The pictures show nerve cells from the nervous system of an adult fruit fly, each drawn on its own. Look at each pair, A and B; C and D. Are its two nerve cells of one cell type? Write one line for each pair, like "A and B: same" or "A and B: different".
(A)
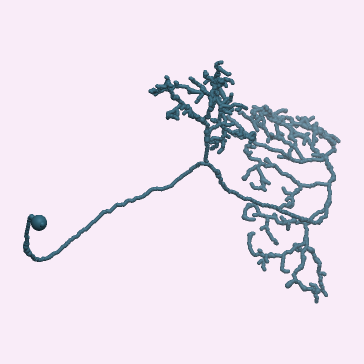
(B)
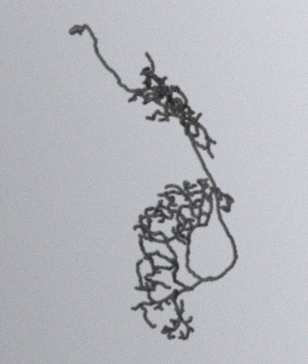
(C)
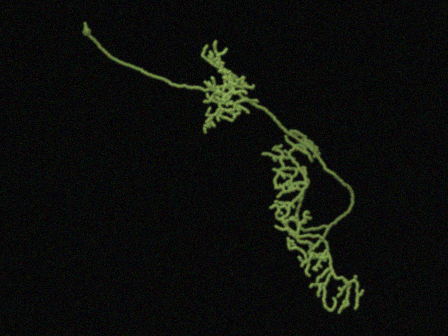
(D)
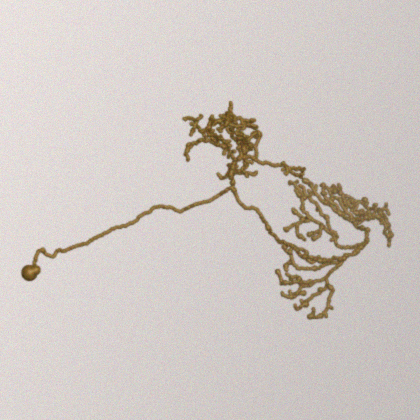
A and B: different
C and D: different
